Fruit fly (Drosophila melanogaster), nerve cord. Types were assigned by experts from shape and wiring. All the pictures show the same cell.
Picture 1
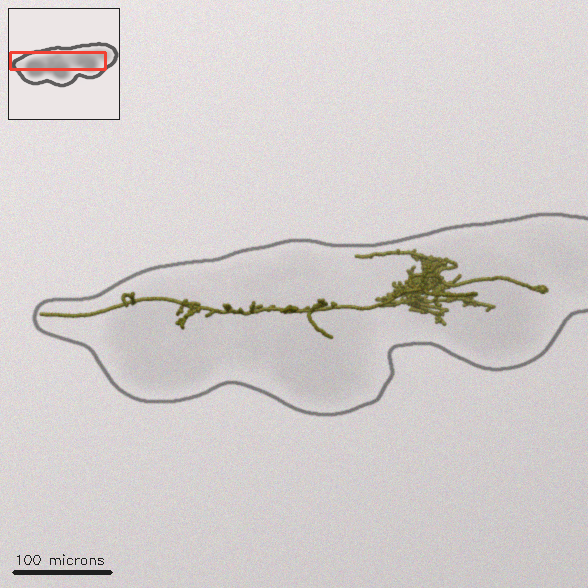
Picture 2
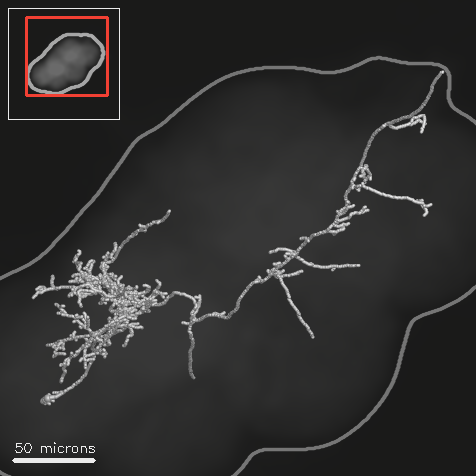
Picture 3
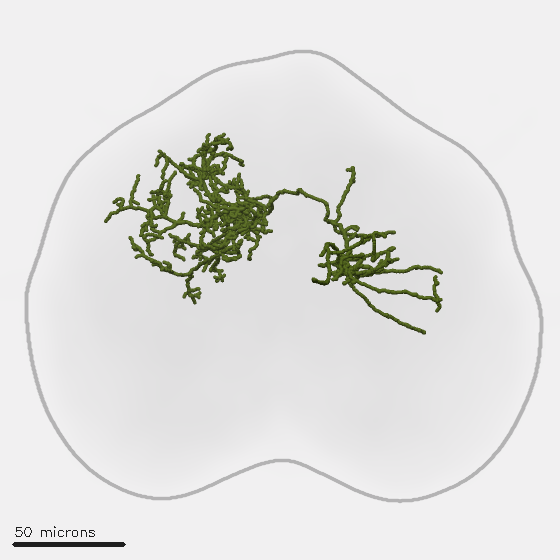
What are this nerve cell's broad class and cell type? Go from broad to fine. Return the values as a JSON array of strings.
["ascending neuron", "ANXXX132"]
